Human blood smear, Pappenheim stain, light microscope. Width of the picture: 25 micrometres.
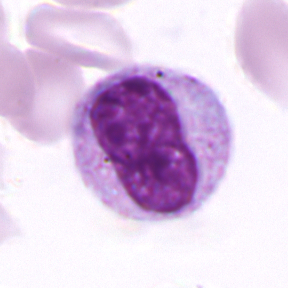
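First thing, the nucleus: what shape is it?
An elongated oval, lying diagonally from upper left to lower right.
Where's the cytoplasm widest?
On the right side of the nucleus.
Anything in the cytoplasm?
Yes, fine dust-like pinkish-purple granules scattered through it.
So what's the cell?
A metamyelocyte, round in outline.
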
